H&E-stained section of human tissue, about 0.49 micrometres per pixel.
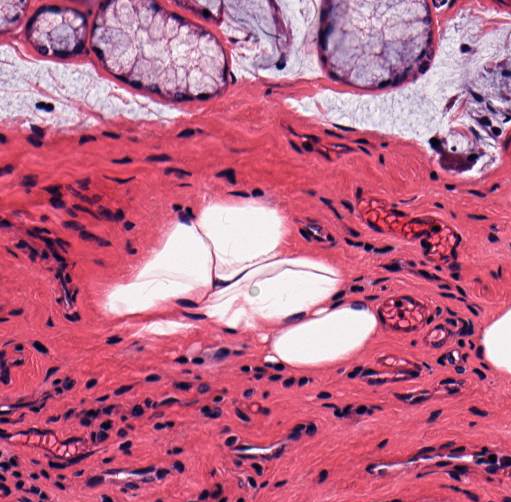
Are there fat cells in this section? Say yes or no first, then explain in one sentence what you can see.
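Yes. A small cluster of several empty, white adipocytes with thin walls lies near the centre of the field.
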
